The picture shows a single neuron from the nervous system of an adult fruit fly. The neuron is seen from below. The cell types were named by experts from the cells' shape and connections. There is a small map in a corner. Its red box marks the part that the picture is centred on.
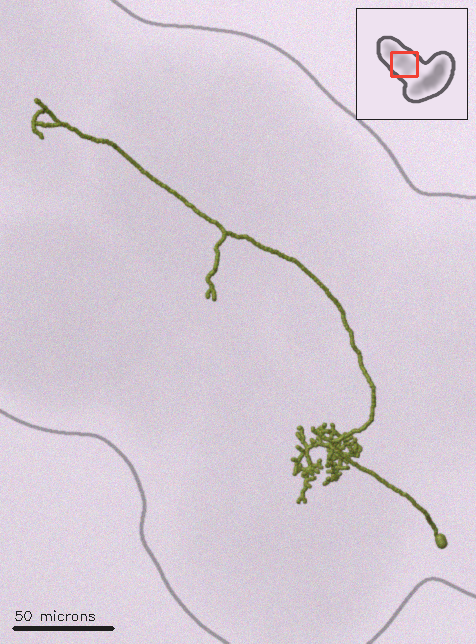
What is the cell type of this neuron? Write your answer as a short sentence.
The cell type is IN10B028.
